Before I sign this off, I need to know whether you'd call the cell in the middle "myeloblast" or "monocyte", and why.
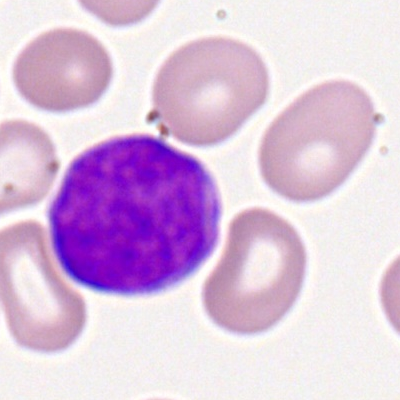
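This one is a myeloblast. What settles it is the cytoplasm: here it shows only as a very thin bluish rim at the edge, with the nucleus filling nearly the whole cell.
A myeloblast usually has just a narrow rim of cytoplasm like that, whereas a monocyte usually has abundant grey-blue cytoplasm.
The cell's outline is roughly round, and you won't find any granules in the cytoplasm.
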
